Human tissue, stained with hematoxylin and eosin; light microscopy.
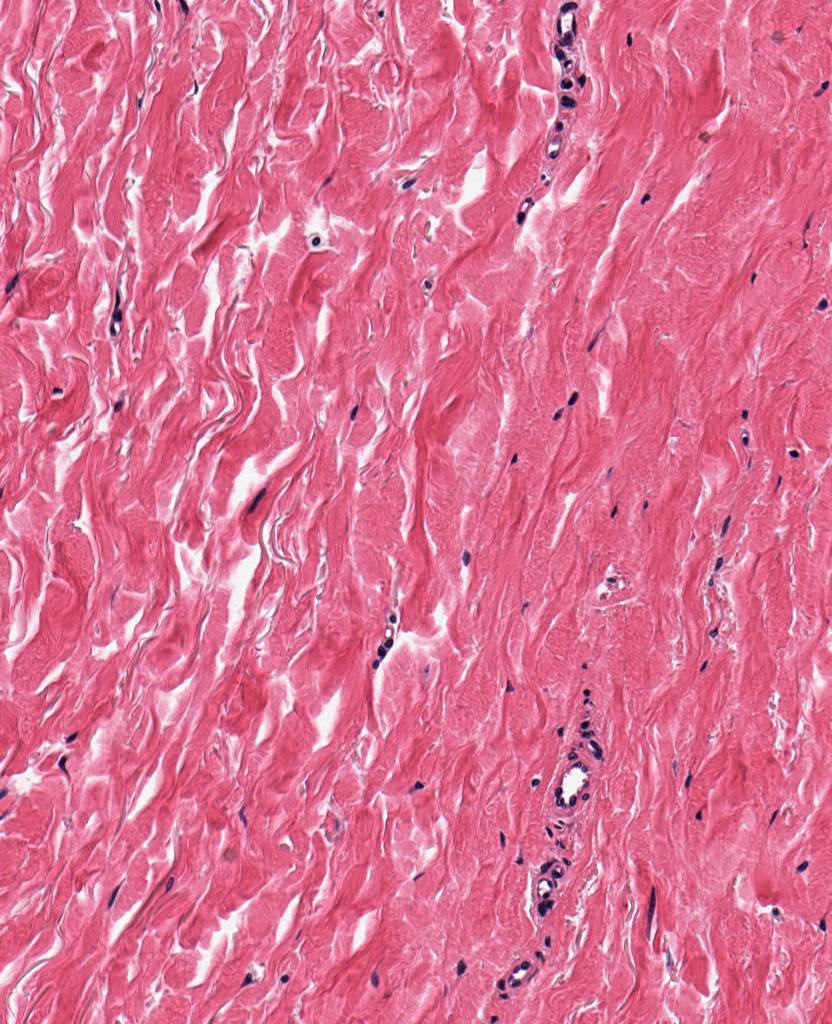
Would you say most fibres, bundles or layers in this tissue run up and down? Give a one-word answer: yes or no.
Yes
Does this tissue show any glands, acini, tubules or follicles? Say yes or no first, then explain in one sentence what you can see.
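No. No epithelium or glands are present anywhere in the field.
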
